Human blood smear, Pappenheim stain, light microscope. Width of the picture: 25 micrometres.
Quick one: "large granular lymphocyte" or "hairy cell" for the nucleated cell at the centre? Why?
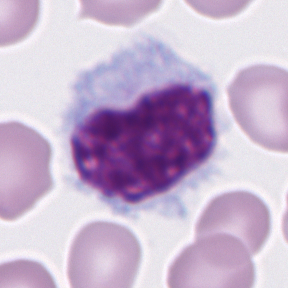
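It's a hairy cell. Look along the edge of its cytoplasm: fine, hair-like projections fringe it. That cytoplasm is pale greyish-blue and widest above the nucleus. The nucleus, about 13 by 9 micrometres, has dark purple chromatin gathered in coarse clumps.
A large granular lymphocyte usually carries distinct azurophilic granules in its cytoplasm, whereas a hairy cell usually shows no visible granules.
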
